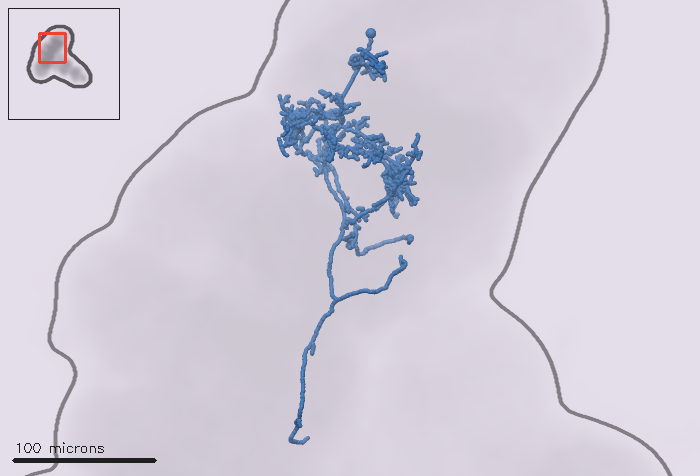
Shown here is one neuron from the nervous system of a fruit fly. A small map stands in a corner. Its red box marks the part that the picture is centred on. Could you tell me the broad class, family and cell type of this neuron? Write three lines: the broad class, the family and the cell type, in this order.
central-brain intrinsic neuron
hemilineage VLPl2_medial
CB2660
